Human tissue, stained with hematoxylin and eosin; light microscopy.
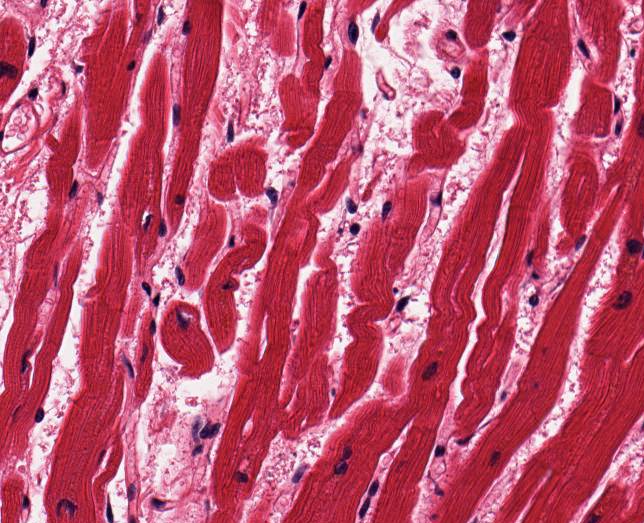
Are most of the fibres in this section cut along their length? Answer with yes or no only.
Yes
